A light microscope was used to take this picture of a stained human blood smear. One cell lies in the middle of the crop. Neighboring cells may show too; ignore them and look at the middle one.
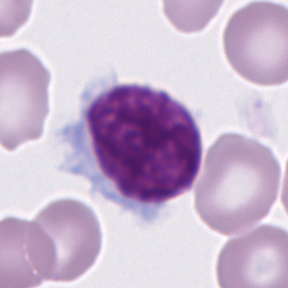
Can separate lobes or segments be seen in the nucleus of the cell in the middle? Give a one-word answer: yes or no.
No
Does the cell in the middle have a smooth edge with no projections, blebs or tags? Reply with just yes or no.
No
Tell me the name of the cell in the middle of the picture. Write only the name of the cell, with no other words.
hairy cell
